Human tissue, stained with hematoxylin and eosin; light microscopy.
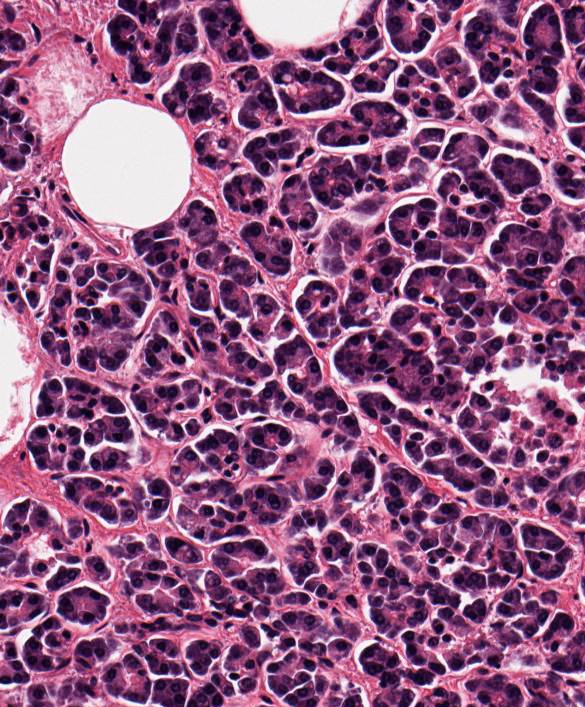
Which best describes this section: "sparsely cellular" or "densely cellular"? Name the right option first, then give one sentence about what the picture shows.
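Densely cellular. Throughout the field the tissue is made of closely packed small rounded cell clusters separated by thin pink septa.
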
